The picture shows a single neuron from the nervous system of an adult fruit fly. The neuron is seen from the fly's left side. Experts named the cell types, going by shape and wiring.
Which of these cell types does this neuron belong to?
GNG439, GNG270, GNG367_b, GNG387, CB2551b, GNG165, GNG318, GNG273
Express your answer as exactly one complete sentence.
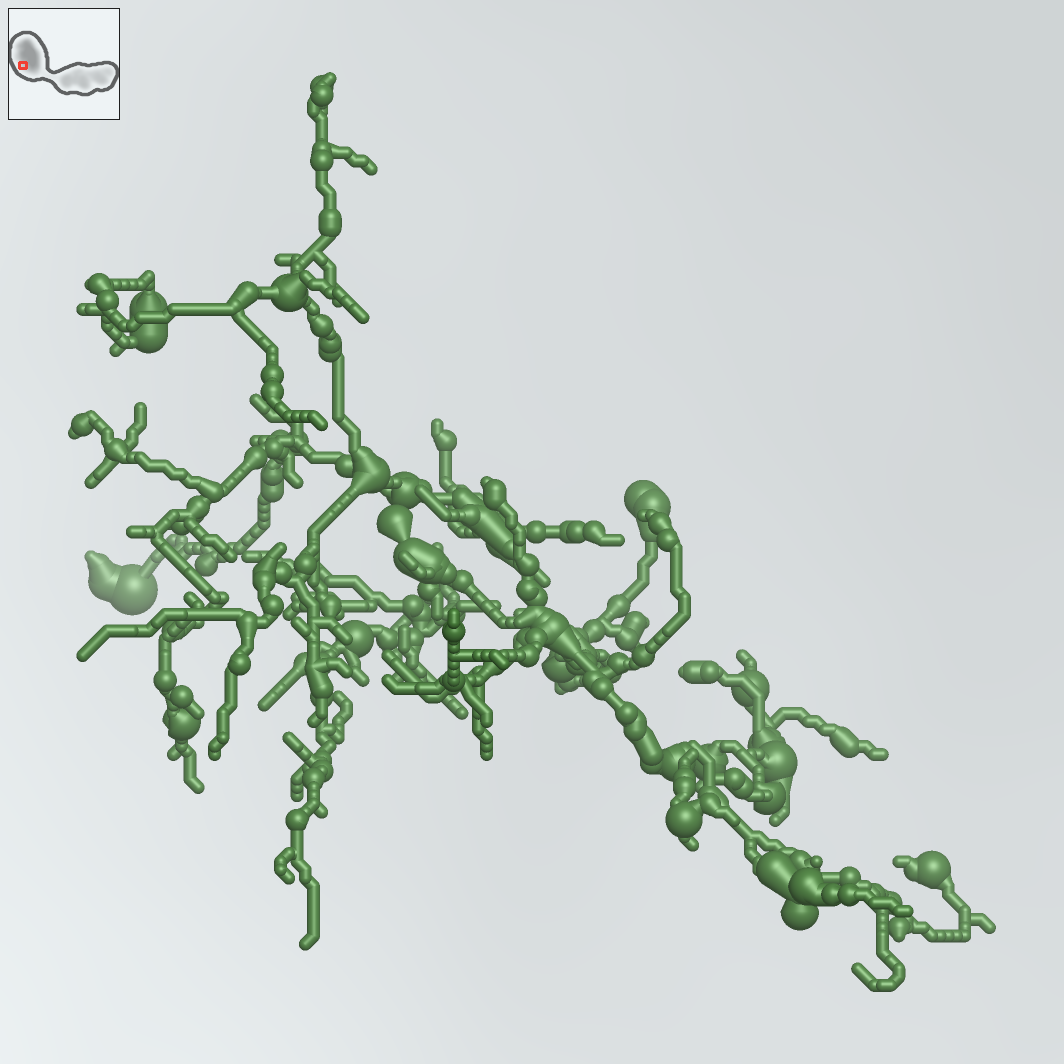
A cell of type GNG270 is what this neuron is.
